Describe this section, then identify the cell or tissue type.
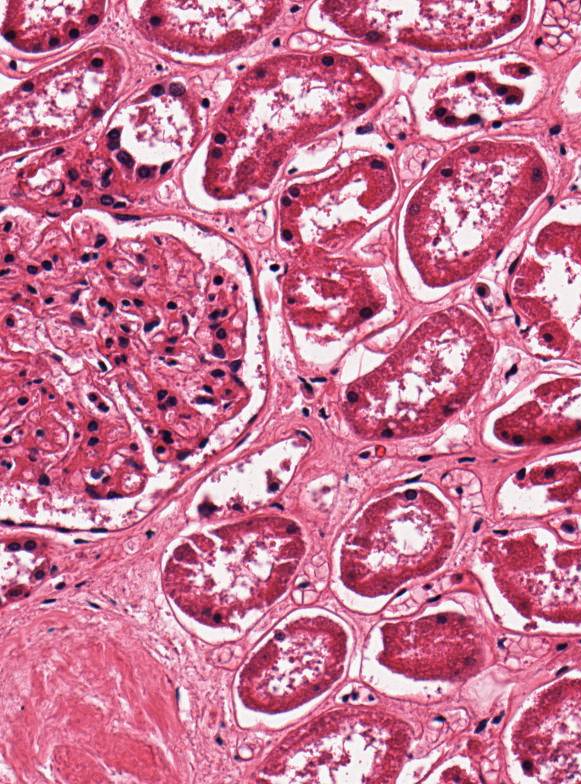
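A large glomerulus lies in the left middle of the field, and tubule cross-sections fill most of the remainder. Most tubules are lined by cuboidal cells with deeply eosinophilic, granular cytoplasm. Their nuclei are round and lie towards the base of the cells. A narrow clear space separates the glomerulus from its thin capsule. This is renal cortex.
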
